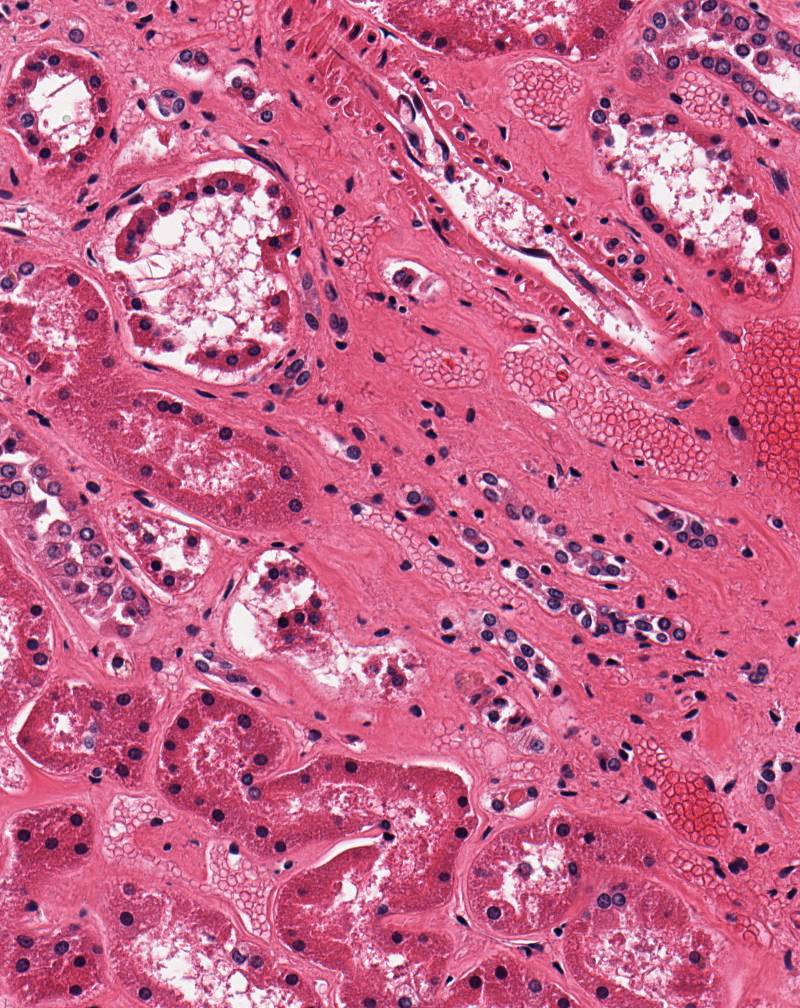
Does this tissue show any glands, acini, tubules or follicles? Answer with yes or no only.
Yes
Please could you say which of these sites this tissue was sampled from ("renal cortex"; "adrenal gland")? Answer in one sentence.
The site this tissue was sampled from is the renal cortex.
